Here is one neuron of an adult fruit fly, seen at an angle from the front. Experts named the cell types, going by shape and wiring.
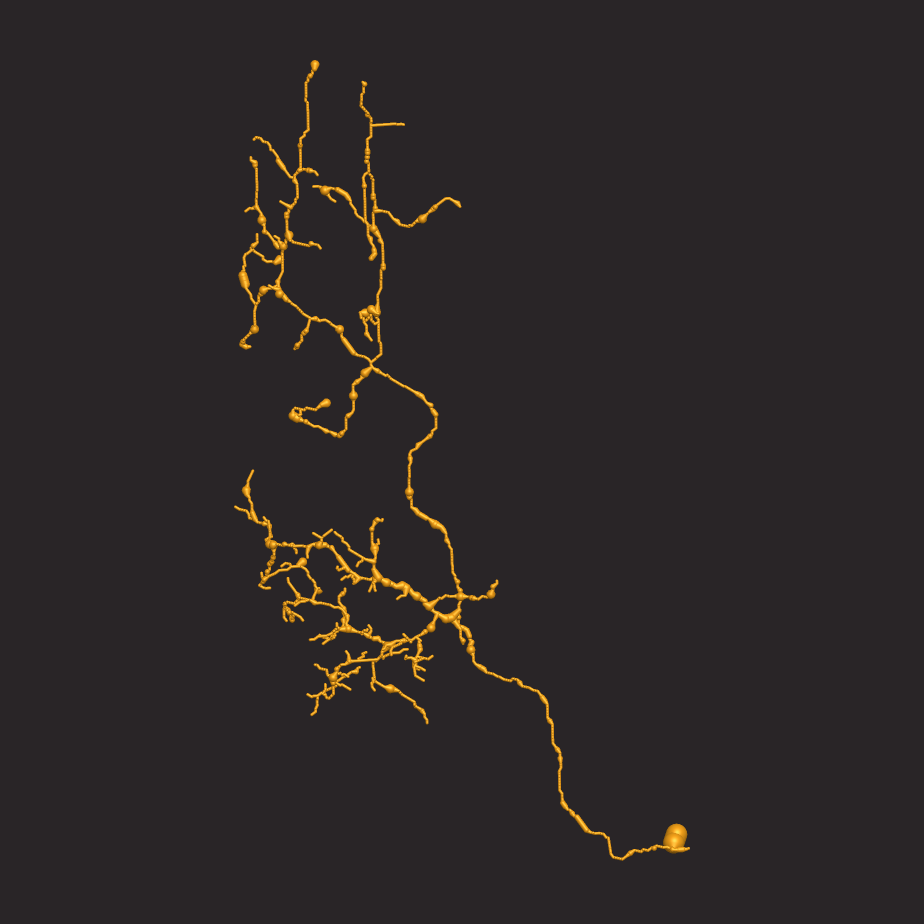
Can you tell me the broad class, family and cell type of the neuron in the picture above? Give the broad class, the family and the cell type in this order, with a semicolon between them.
optic-lobe intrinsic neuron; LPi; LPi3b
